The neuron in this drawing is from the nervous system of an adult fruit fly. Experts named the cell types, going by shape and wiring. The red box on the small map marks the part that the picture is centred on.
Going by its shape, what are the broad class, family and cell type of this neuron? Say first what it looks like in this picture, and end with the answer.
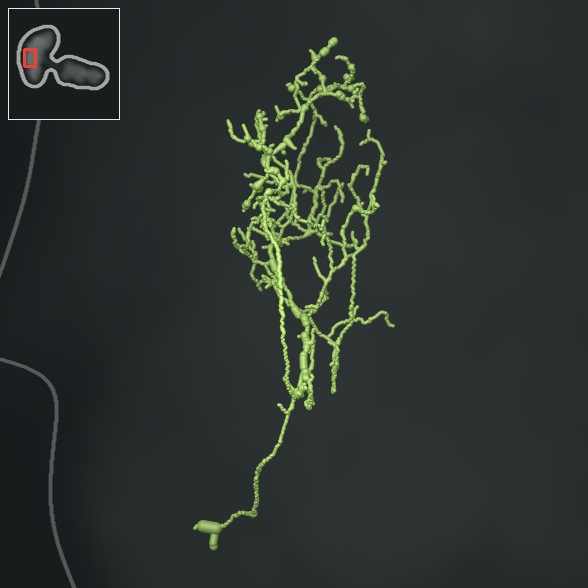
It lies in the brain. Dozens of branch ends can be seen. It is a central-brain intrinsic neuron. Its family is hemilineage SLPal1. Its cell type is CB1593.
